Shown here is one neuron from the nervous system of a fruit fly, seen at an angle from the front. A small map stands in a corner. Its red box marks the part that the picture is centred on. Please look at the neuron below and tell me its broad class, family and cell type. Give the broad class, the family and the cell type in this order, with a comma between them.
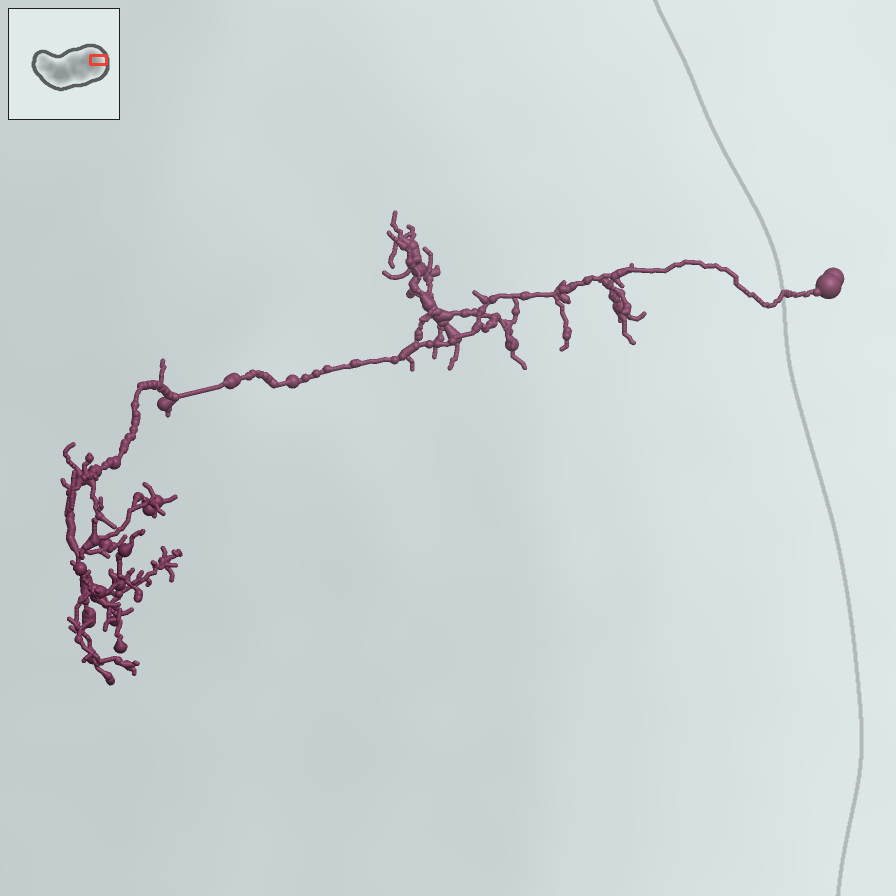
optic-lobe intrinsic neuron, TmY, TmY21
